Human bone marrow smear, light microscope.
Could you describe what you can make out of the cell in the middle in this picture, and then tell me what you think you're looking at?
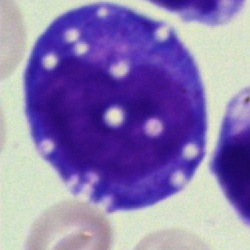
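Roughly round outline. Most of the cell filled by the nucleus. Deep blue cytoplasm. Many small, sharply outlined, clear round vacuoles scattered across the cell. Blast.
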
